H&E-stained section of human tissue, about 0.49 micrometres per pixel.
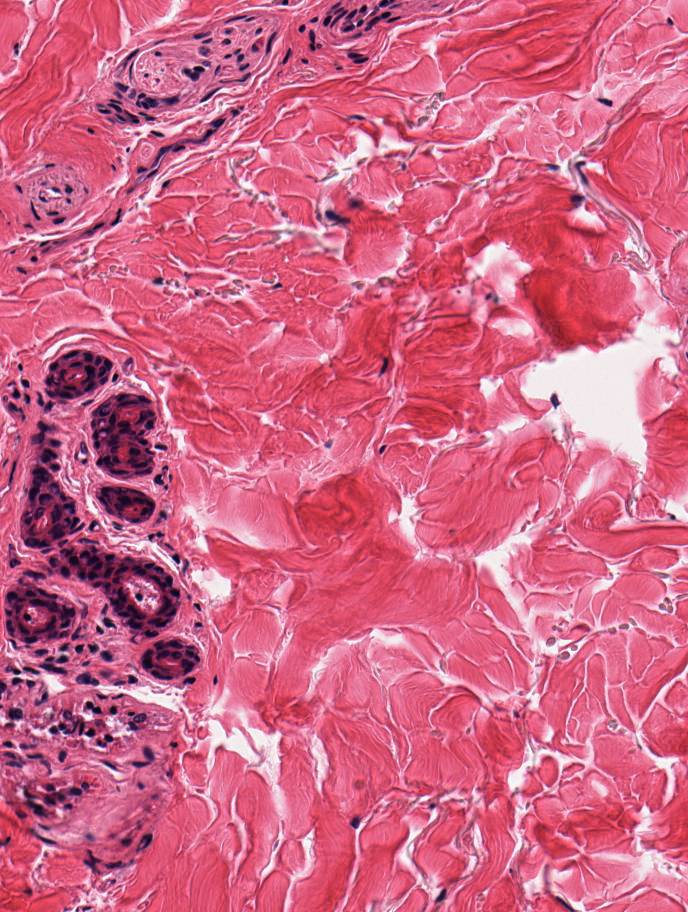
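Skin of the suprapubic region. Bulk: thick, wavy, strongly eosinophilic collagen bundles, many directions. Left edge: cluster of small round tubular profiles, dark nuclei; several have a small pink central lumen ringed by crowded nuclei. Upper left: two small pale-centred round structures within a band of elongated dark nuclei.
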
